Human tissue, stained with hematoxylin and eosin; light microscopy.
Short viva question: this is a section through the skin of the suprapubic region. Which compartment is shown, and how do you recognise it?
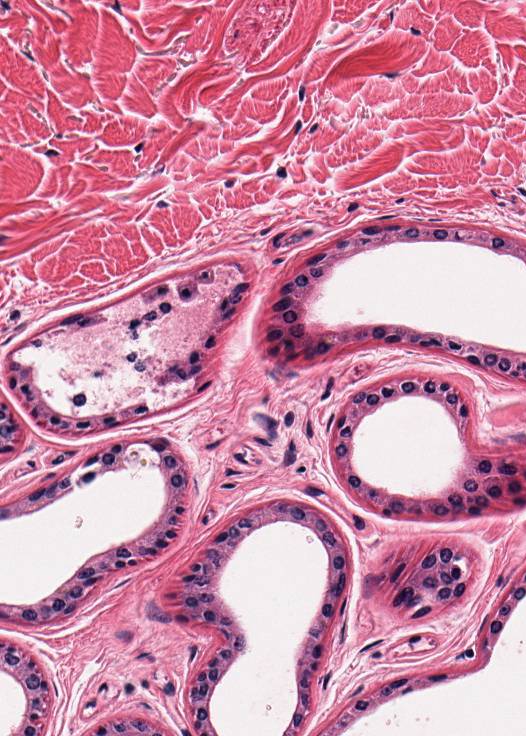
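Apocrine sweat gland, then: its epithelium-lined tubules fill the lower two-thirds, with muscle across the upper third. What decides it for me: most of the lumina are wide, empty white spaces.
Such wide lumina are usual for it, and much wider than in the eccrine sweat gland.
One tubule, upper left, holds pale pink granular material with scattered dark nuclei.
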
